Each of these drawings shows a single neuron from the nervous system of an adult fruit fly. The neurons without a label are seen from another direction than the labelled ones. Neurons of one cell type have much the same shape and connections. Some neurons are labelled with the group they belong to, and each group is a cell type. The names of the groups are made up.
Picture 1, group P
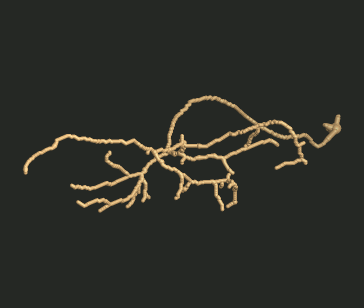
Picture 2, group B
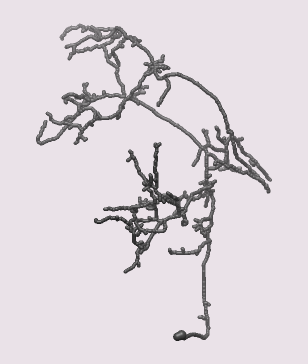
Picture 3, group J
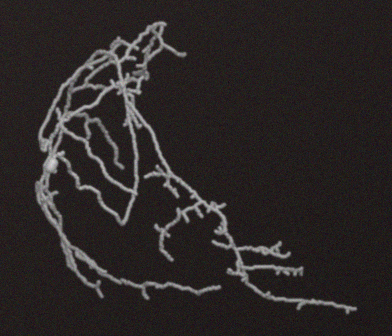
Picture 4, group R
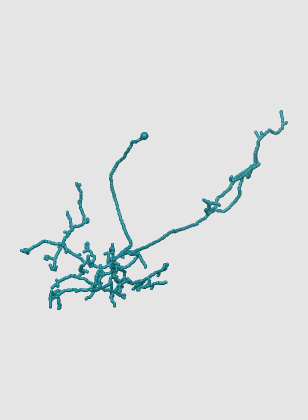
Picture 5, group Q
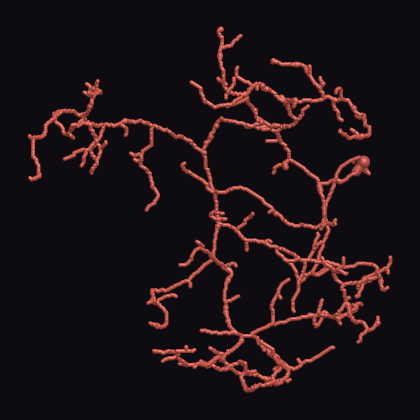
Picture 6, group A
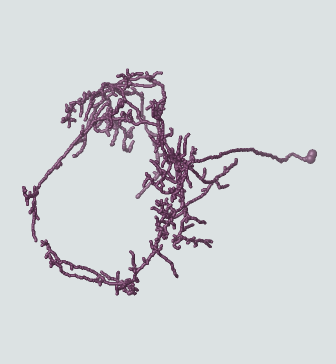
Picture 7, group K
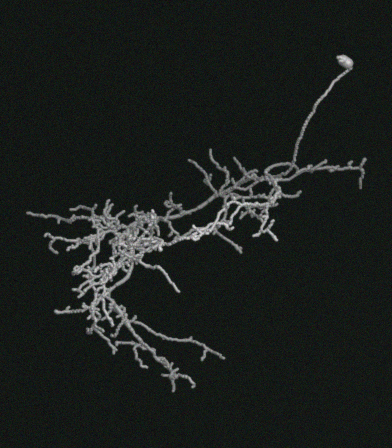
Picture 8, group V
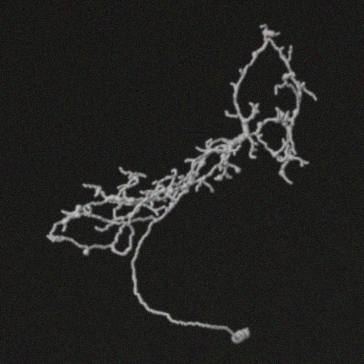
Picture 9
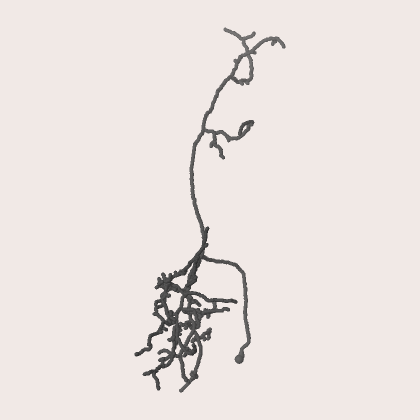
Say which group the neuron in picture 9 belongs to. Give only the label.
group R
